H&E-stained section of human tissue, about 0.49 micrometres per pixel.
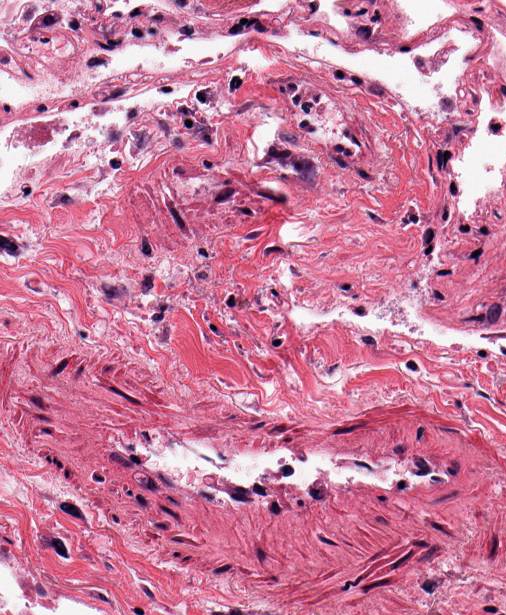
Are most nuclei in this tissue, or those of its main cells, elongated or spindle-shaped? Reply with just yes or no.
Yes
